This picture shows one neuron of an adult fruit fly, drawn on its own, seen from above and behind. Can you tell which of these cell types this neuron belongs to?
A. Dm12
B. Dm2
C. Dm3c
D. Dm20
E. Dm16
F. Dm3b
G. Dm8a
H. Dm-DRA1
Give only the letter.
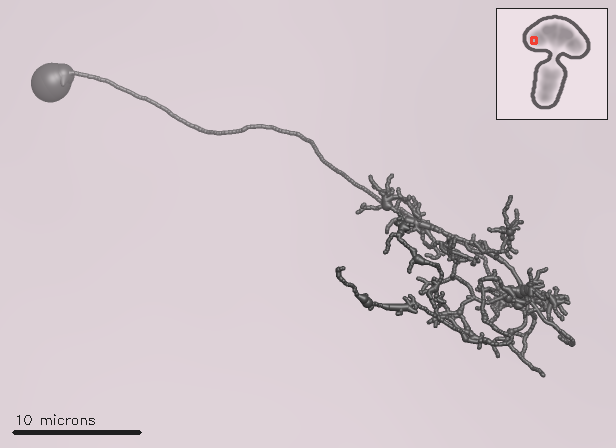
B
